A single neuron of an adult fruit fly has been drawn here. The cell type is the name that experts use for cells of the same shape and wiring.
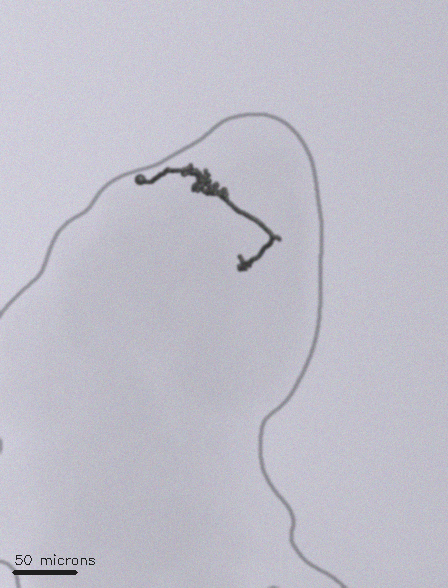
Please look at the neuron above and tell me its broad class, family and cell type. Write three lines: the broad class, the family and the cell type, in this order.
optic-lobe intrinsic neuron
Tm
Tm5c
